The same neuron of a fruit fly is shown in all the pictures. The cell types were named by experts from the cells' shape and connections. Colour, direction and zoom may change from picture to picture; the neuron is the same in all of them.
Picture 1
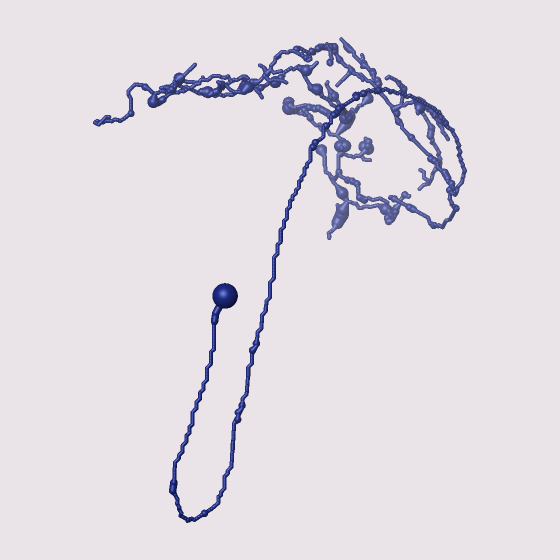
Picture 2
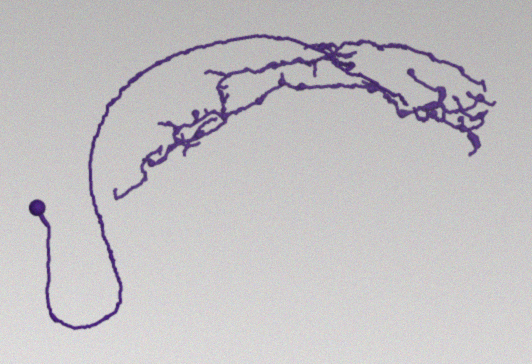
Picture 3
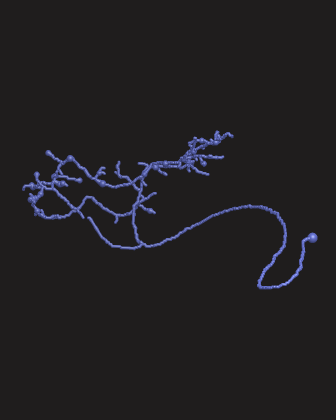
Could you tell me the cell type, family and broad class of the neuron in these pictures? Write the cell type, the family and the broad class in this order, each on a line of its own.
CB4138
hemilineage SLPav2
central-brain intrinsic neuron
